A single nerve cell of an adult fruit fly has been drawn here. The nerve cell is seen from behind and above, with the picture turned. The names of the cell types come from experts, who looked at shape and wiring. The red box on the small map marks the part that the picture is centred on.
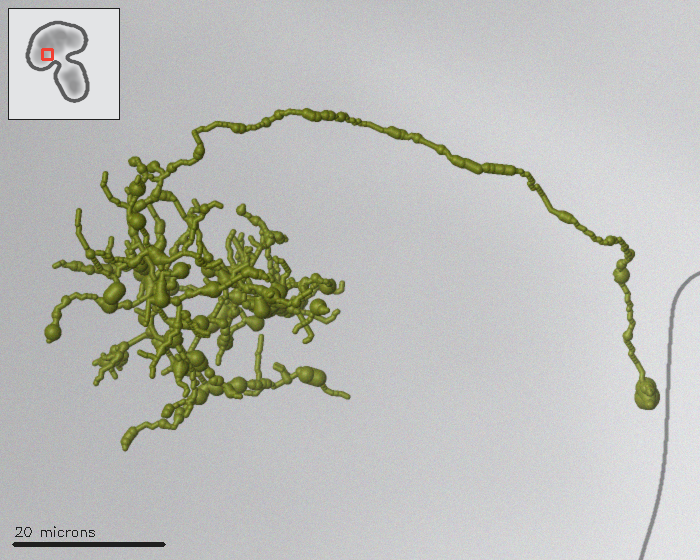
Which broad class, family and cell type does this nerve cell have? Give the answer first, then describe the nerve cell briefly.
It is an optic-lobe intrinsic neuron. Its family is Li. Its cell type is Li34a. It is in the brain and does not reach the nerve cord. From left to right in the picture it spans about 80 microns. The picture shows dozens of branch ends.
